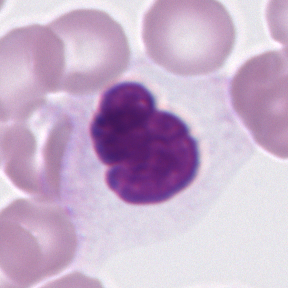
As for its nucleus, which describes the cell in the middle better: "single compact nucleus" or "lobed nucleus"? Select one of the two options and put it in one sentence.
It is a lobed nucleus that this cell contains.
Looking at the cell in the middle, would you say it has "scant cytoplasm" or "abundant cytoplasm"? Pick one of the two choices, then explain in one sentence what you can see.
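Abundant cytoplasm. The cytoplasm is abundant and forms a wide zone around the nucleus.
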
